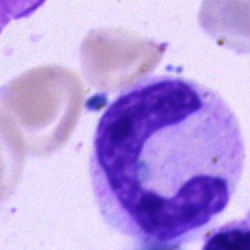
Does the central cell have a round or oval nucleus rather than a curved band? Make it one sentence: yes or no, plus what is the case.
No, it is a curved band without separate lobes that the nucleus forms.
